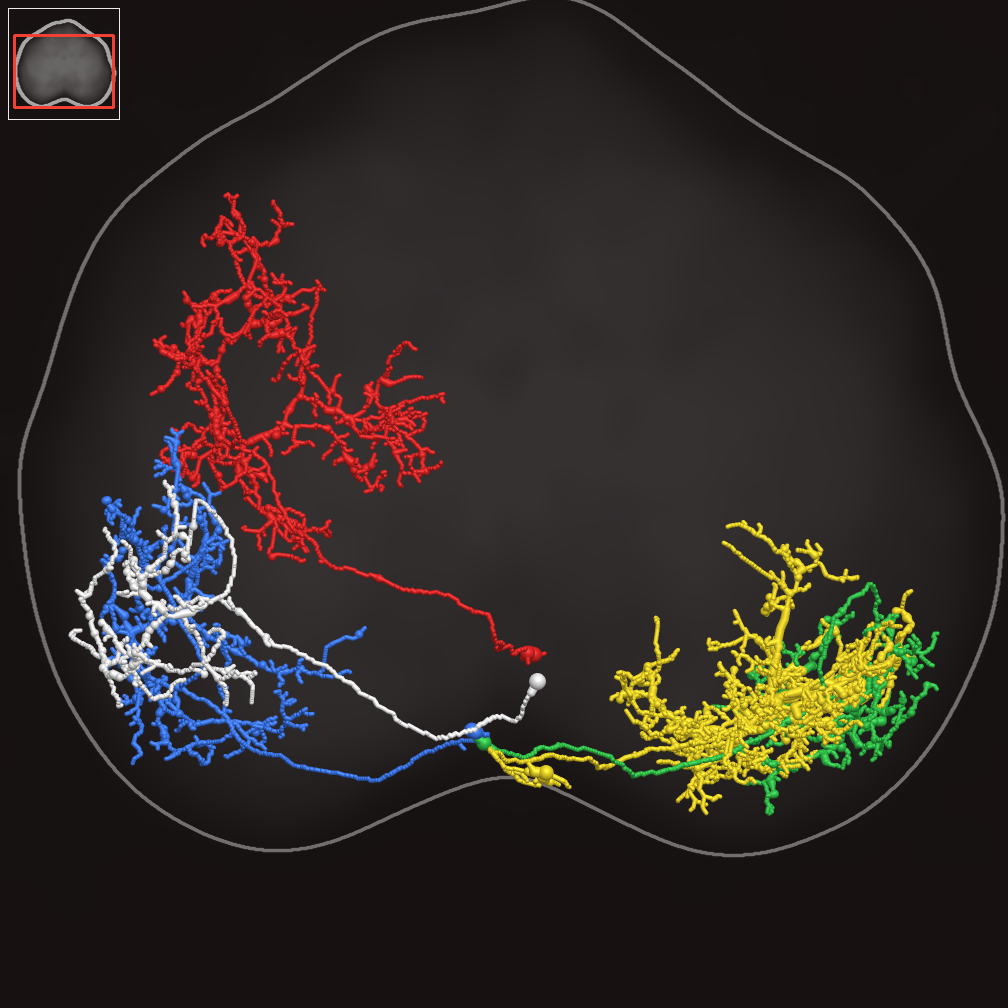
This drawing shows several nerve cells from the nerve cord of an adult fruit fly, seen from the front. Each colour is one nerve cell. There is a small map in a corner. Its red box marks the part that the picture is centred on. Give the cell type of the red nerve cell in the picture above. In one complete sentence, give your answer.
The cell type this nerve cell represents is IN13B048.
